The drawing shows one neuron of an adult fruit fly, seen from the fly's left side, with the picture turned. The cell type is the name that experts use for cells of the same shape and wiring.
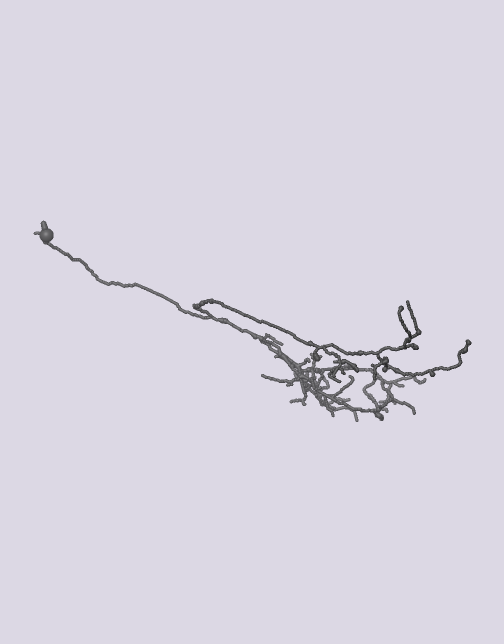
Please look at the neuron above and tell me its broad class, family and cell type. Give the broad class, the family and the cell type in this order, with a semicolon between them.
central-brain intrinsic neuron; hemilineage LB3; PS343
